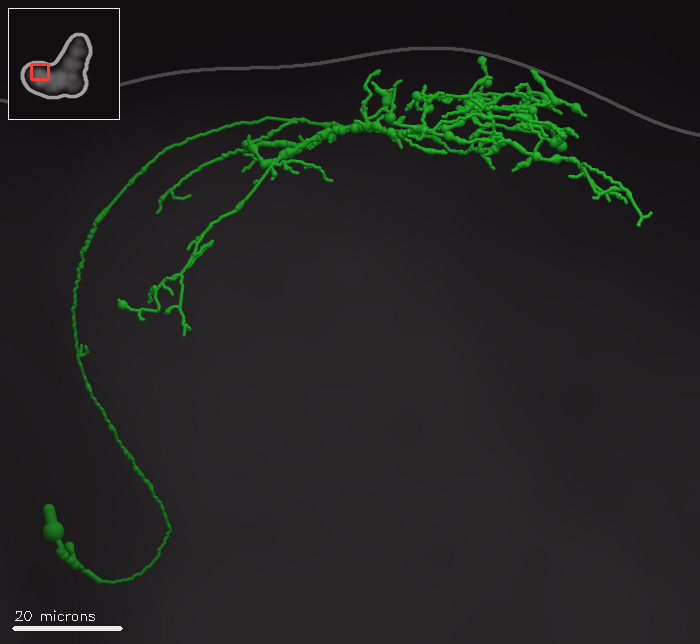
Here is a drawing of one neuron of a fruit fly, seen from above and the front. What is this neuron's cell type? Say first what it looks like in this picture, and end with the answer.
The cell body is at the lower left of the picture. From left to right in the picture it spans about 110 microns. Dozens of branch ends can be seen. Its broad class is central-brain intrinsic neuron. It is of cell type CB1212.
